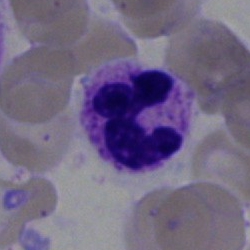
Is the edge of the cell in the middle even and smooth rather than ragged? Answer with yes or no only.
Yes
